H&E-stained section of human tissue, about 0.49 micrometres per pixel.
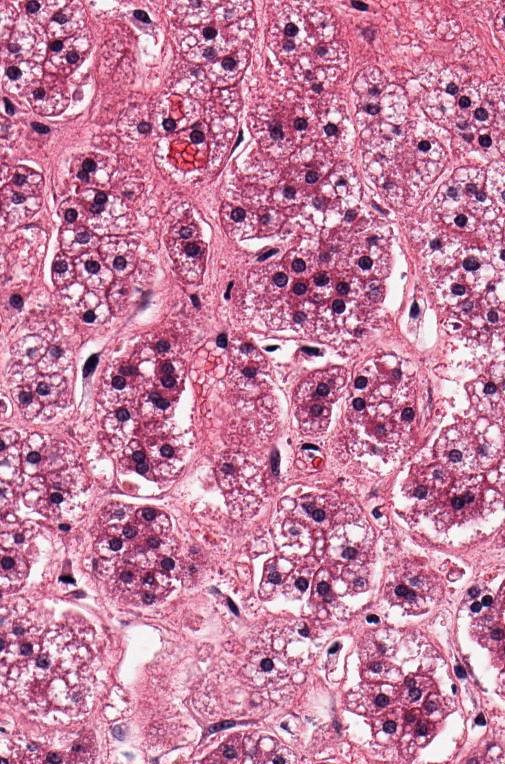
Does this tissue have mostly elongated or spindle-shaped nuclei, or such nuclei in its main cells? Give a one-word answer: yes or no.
No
